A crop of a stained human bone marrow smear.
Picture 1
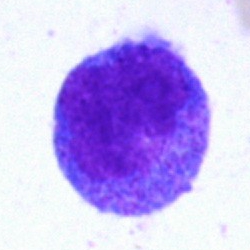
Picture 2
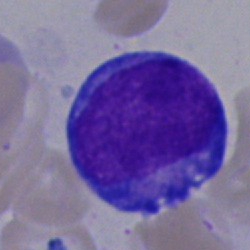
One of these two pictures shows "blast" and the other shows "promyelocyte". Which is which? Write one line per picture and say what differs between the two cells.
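Picture 1: promyelocyte. Fine purplish granules are scattered through the cytoplasm.
Picture 2: blast. No granules are seen in the cytoplasm.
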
